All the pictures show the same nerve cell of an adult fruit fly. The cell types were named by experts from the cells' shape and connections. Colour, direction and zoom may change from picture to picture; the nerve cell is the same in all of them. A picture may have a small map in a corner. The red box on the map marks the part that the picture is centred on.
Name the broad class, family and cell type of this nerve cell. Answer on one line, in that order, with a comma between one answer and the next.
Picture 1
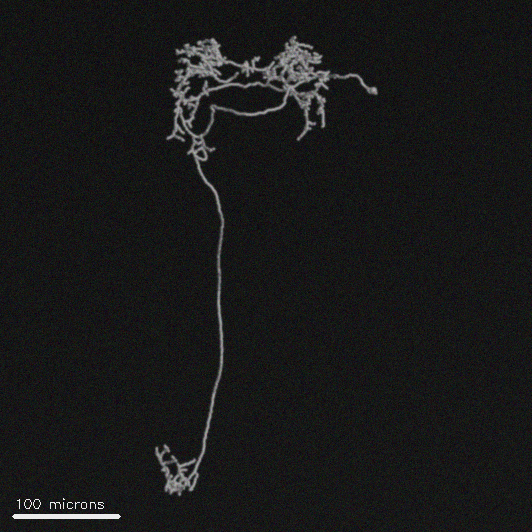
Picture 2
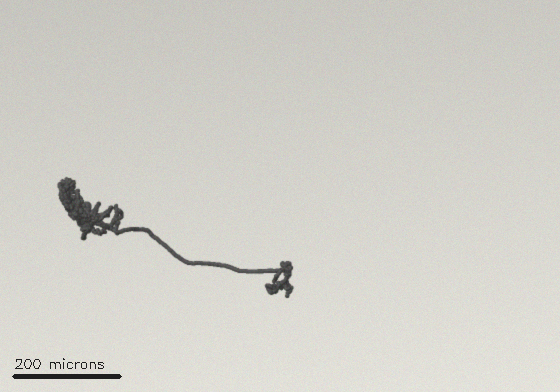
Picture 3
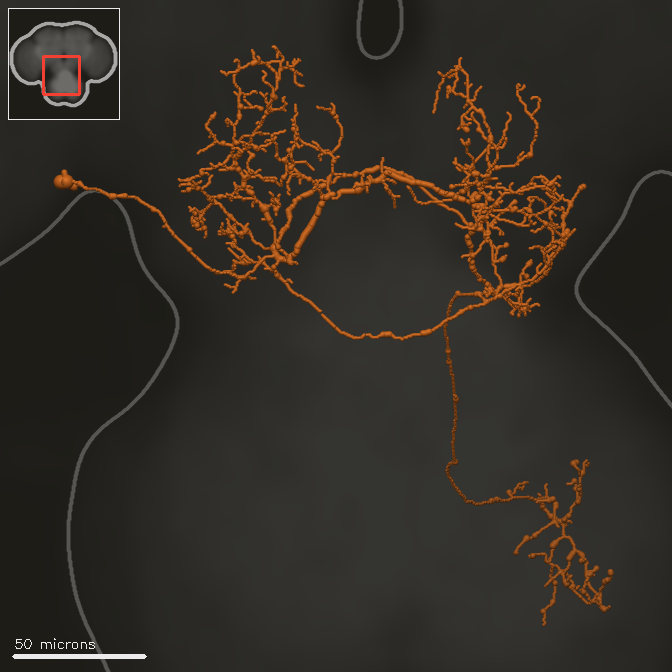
descending neuron, DNge, DNge077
